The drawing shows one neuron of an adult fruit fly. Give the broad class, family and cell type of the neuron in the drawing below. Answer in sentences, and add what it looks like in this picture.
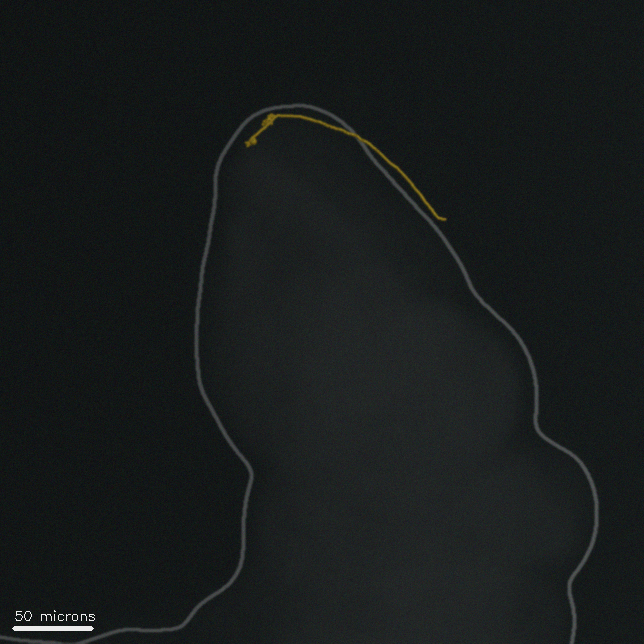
It is an optic-lobe intrinsic neuron. The family is L. The cell type is L5. It lies in the brain. From left to right in the picture it spans about 130 microns.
